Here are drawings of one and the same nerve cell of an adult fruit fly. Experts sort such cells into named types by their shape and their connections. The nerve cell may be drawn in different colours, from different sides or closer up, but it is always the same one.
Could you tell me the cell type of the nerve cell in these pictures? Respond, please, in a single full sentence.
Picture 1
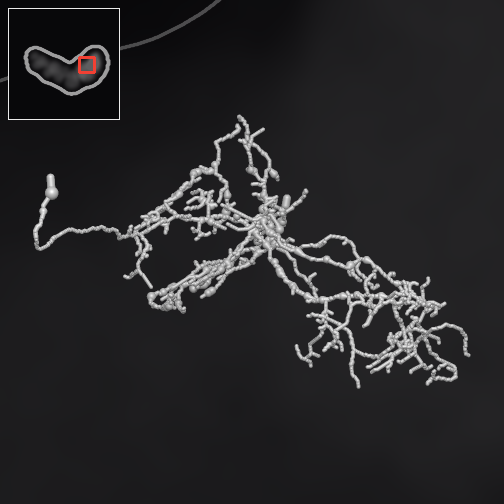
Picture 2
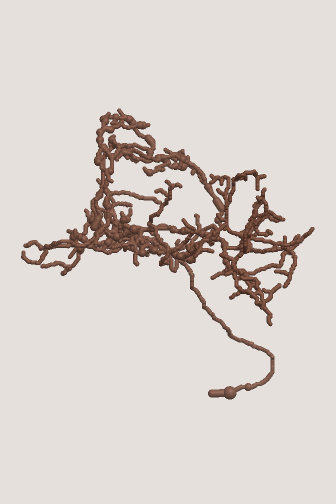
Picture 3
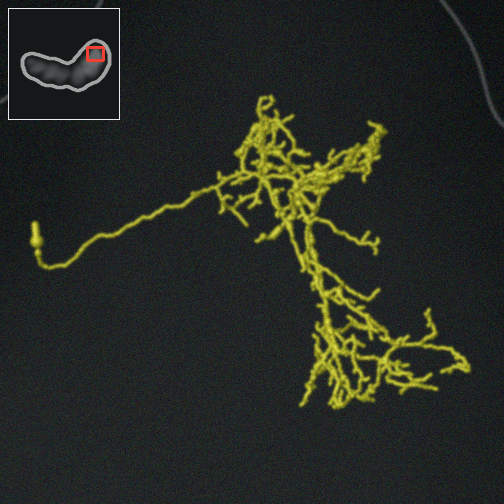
It is to cell type SIP070 that the nerve cell belongs.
